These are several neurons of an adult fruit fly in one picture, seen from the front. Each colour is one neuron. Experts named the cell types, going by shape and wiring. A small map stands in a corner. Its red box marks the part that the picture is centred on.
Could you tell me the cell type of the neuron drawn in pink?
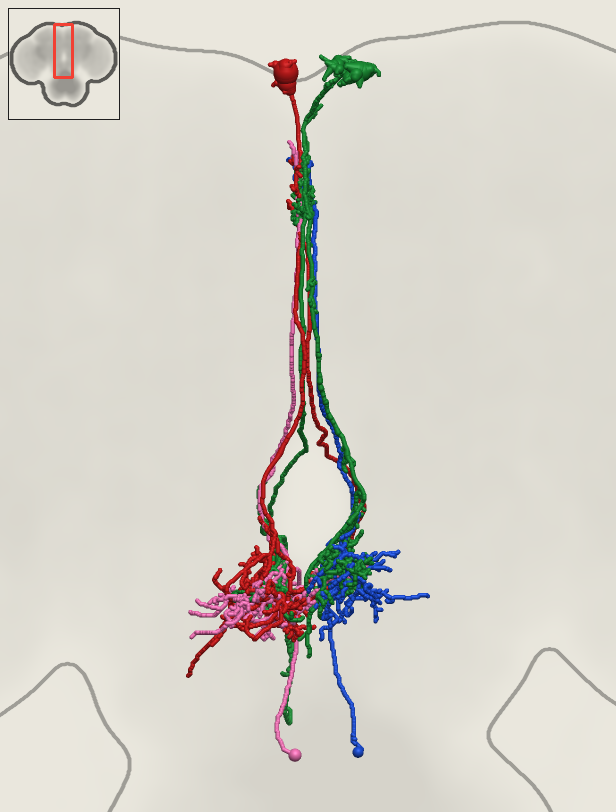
PRW031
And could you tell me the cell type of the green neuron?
DH44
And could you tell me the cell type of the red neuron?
DMS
